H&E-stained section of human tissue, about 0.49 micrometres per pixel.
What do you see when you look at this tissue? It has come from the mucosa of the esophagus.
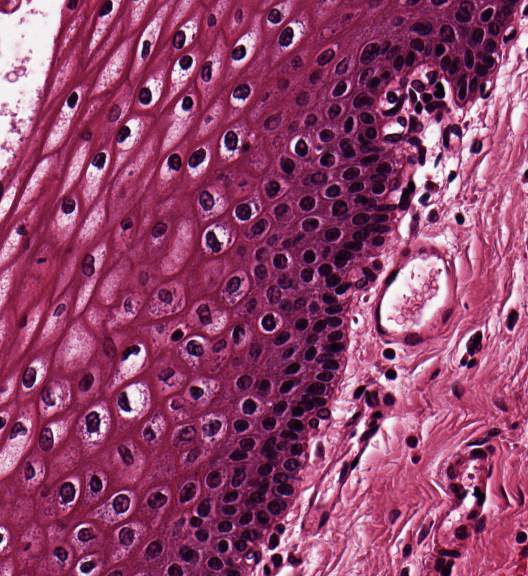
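Along the right border of the epithelium, next to the stroma, small, crowded, darkly stained nuclei form the basal layer. Toward the upper left the epithelial cells grow larger, with more cytoplasm, and this cytoplasm is pale and clear around the nuclei. In the middle and upper layers, distinct pink cell borders separate neighbouring cells.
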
